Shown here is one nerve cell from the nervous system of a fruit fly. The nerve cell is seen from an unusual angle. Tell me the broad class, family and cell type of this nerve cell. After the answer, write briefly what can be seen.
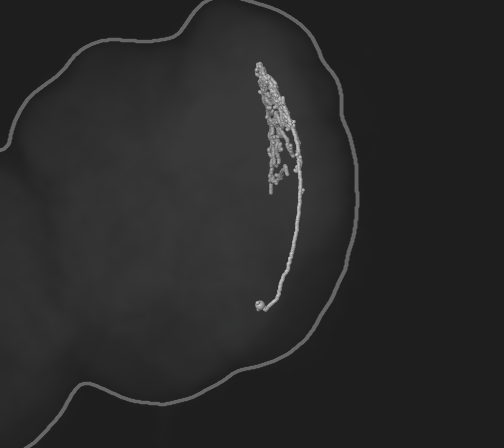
This is an optic-lobe intrinsic neuron. The family is Cm. It is of cell type Cm-DRA. As drawn here it is more than twice as tall as it is wide.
